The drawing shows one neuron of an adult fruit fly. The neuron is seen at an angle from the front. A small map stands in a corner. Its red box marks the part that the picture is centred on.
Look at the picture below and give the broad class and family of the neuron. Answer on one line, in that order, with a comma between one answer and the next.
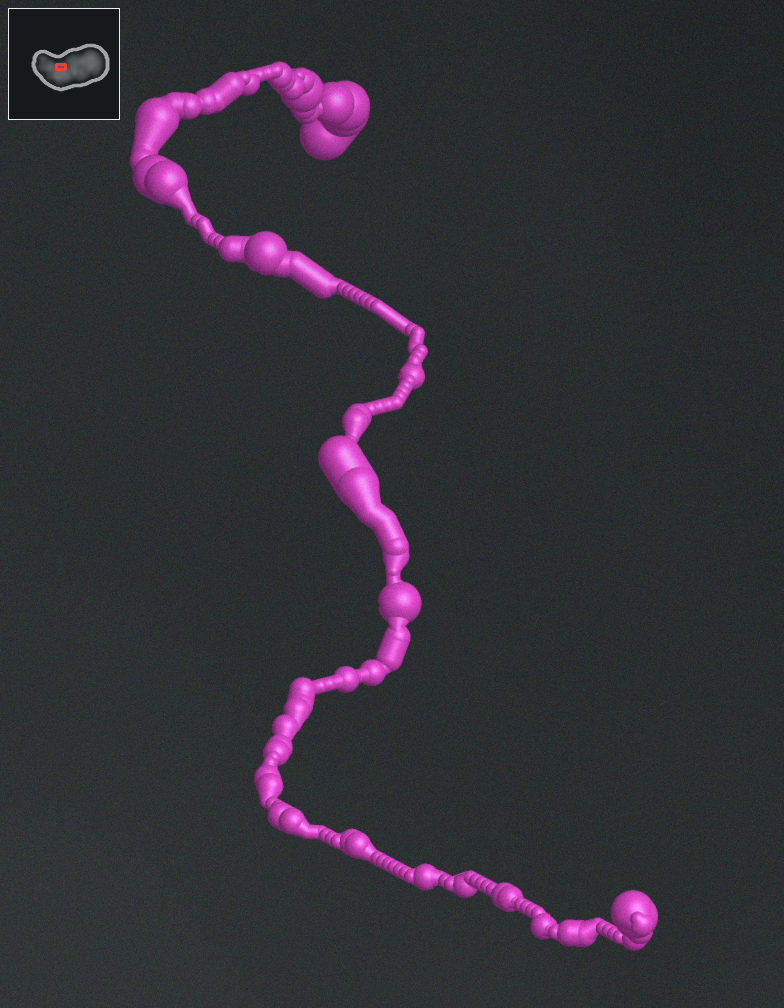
photoreceptor or other optic-lobe sensory neuron, class visual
